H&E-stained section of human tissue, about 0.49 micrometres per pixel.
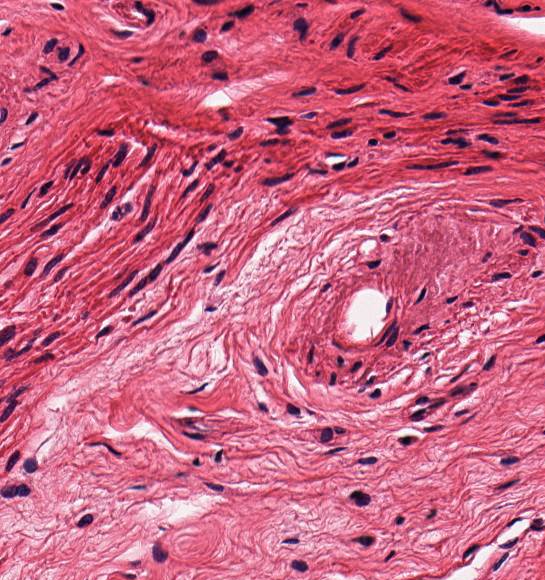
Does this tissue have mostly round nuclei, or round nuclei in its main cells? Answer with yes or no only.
No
